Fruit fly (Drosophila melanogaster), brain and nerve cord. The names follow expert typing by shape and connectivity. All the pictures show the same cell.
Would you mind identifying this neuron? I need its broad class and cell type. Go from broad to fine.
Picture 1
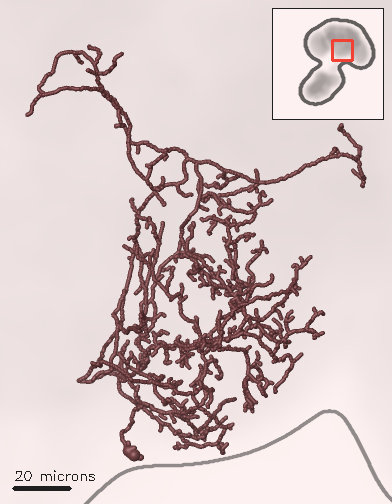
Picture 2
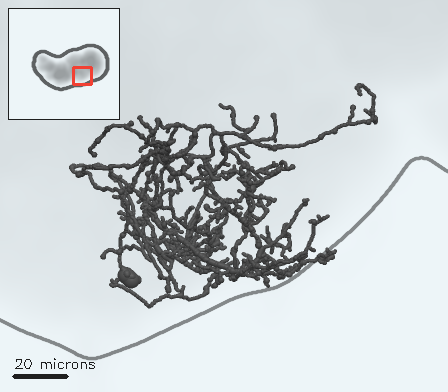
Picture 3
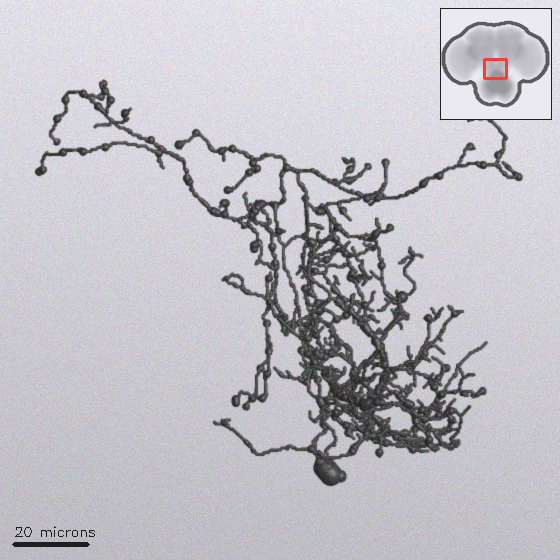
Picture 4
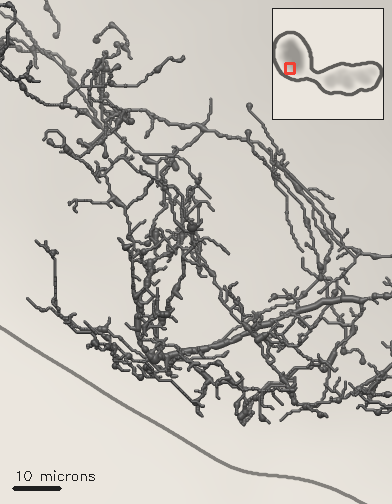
central-brain intrinsic neuron; GNG280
